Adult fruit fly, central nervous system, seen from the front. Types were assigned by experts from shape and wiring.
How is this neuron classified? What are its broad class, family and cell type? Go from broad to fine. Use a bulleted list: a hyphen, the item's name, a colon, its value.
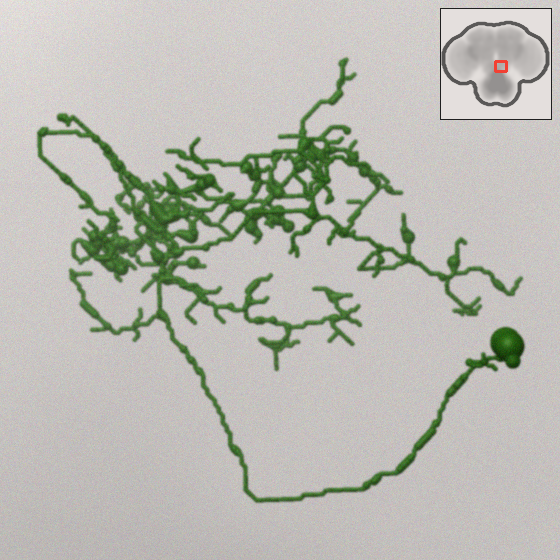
- broad class: central-brain intrinsic neuron
- family: hemilineage TRdm
- cell type: GNG320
